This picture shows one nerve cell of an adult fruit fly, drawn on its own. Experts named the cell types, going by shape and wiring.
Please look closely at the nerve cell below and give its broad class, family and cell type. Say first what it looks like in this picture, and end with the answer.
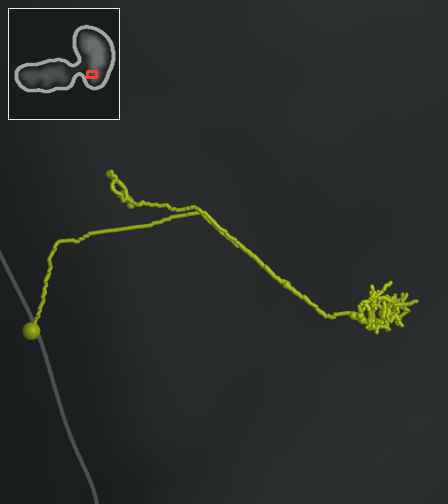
It is in the brain and does not reach the nerve cord. As drawn here it is wider than it is tall. Its broad class is optic-lobe intrinsic neuron. The family is T. Its cell type is T4b.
